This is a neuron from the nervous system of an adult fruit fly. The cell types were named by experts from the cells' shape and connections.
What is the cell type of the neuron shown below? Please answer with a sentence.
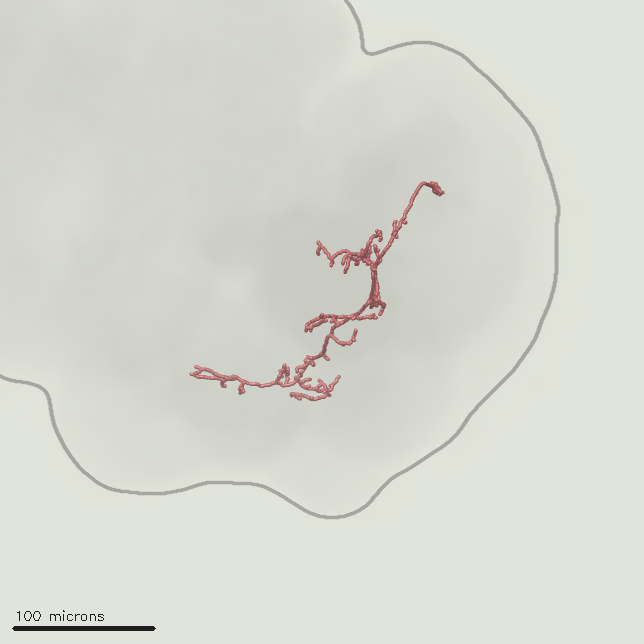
The cell type is IN09A019.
